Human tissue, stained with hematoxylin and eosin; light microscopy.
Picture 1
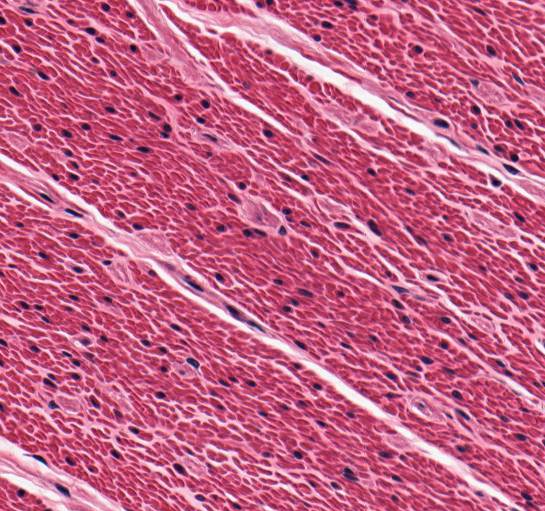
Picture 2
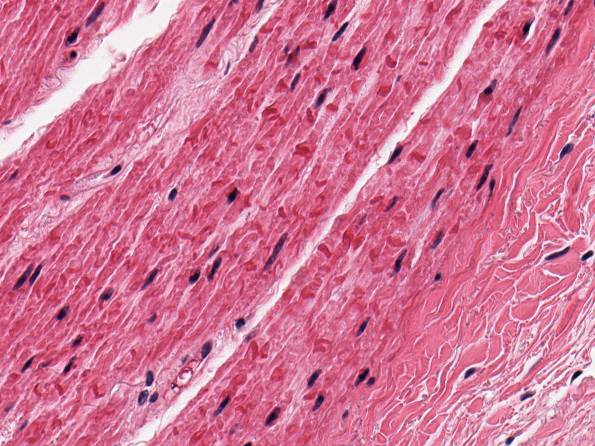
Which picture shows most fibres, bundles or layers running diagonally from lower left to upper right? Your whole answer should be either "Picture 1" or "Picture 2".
Picture 2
